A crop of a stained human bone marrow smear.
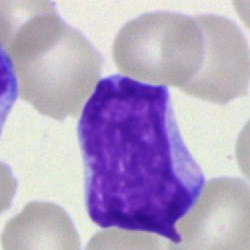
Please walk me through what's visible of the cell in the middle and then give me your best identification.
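The cell has an angular, irregular outline instead of a round one. A small pointed tag juts out from its bottom edge. Its nucleus takes up almost the entire cell, leaving only a scant rim of pale blue cytoplasm, which is broadest along the right side. This cell is a blast.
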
